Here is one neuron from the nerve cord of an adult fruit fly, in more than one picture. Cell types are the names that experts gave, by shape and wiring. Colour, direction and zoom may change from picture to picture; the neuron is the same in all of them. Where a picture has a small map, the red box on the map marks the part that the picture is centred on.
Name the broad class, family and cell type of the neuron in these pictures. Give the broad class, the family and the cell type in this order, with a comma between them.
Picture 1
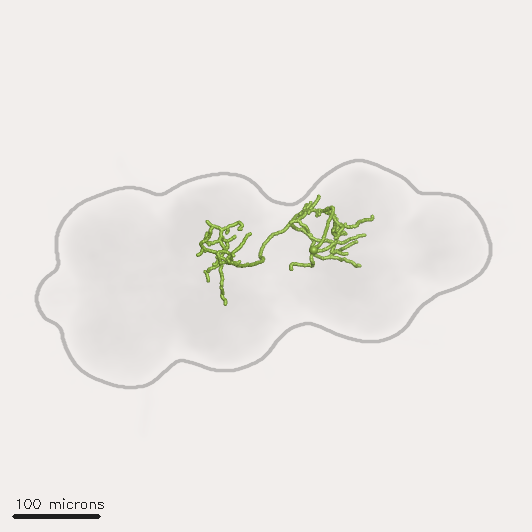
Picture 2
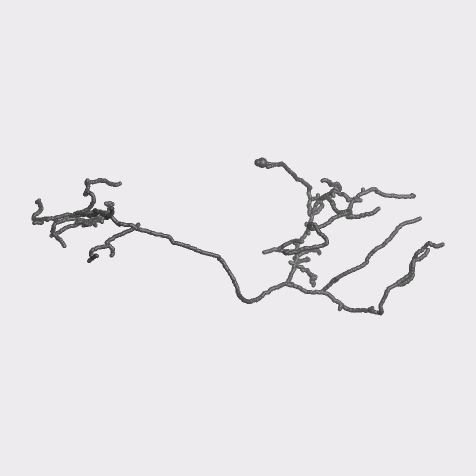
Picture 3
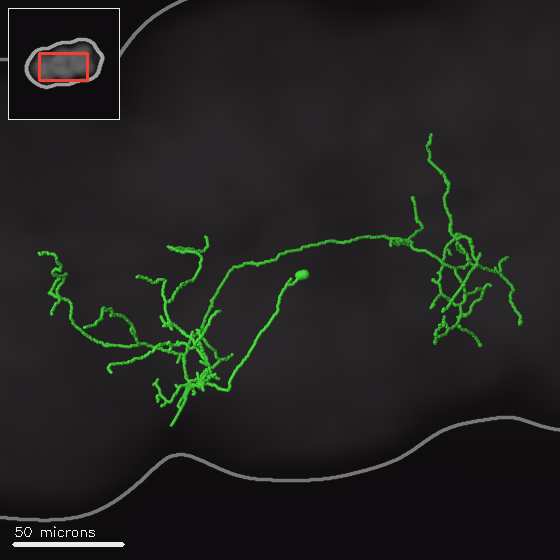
nerve-cord intrinsic neuron, hemilineage 17A, IN17A102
